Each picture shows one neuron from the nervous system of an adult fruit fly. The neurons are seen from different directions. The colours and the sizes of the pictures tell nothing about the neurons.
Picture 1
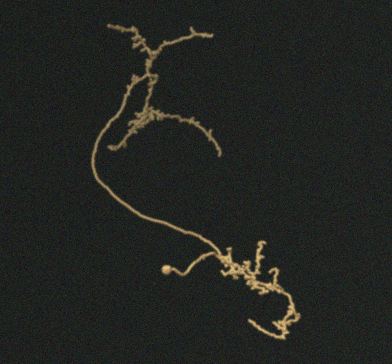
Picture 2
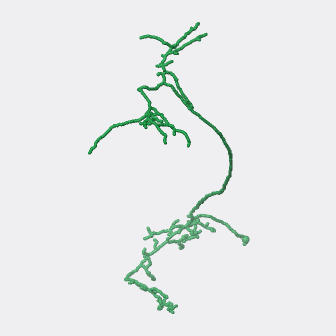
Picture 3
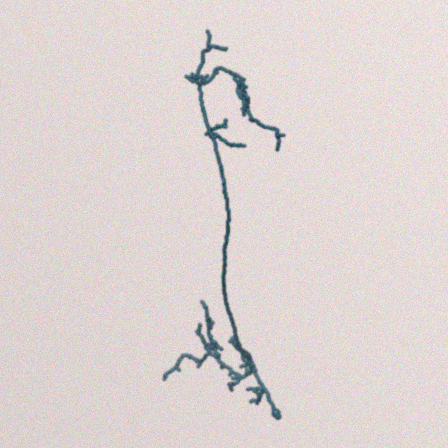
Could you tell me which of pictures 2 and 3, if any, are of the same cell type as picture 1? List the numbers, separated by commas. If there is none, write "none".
2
